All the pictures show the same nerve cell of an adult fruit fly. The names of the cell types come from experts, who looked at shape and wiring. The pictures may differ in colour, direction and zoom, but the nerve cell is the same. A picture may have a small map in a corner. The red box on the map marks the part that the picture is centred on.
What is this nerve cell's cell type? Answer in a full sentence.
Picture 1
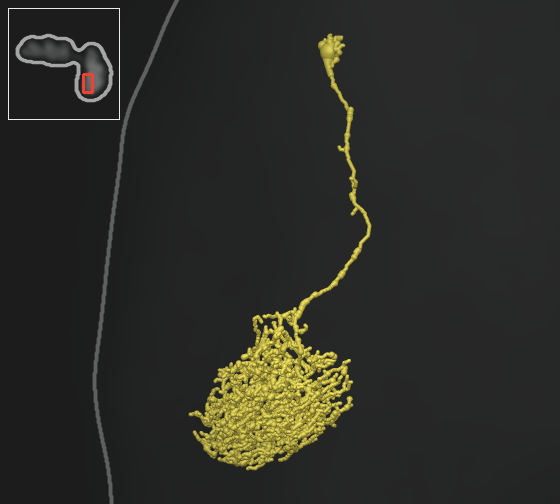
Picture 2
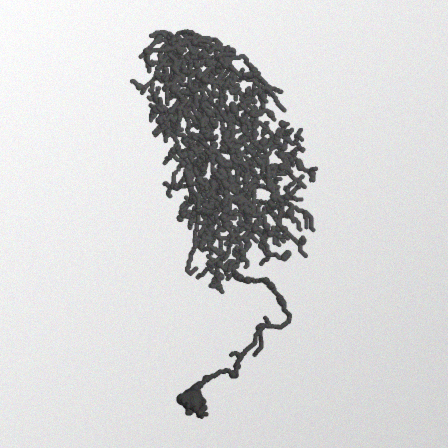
The cell type is Li17.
